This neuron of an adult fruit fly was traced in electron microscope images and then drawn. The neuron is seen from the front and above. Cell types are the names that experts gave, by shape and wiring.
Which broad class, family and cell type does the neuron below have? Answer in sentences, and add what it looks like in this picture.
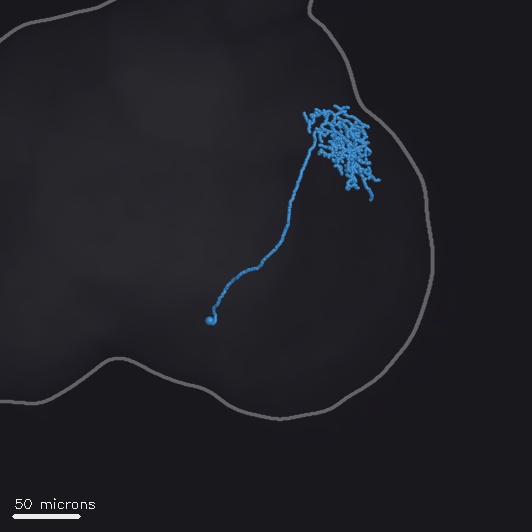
It is an optic-lobe intrinsic neuron. Its family is Cm. It is of cell type Cm11a. The cell body is in the middle of the picture. From top to bottom in the picture it spans about 170 microns.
